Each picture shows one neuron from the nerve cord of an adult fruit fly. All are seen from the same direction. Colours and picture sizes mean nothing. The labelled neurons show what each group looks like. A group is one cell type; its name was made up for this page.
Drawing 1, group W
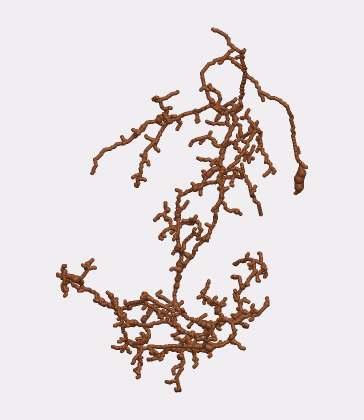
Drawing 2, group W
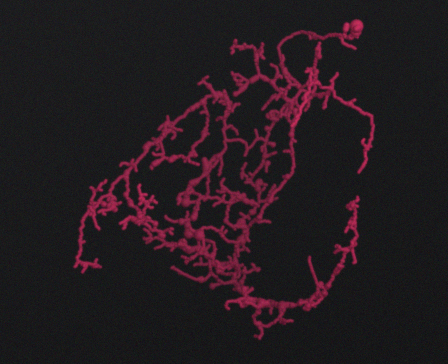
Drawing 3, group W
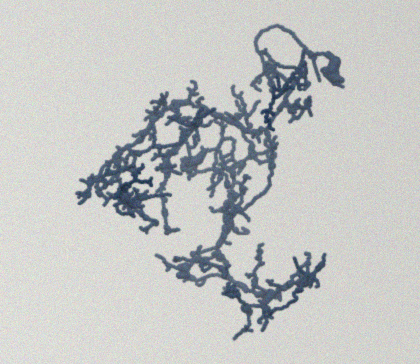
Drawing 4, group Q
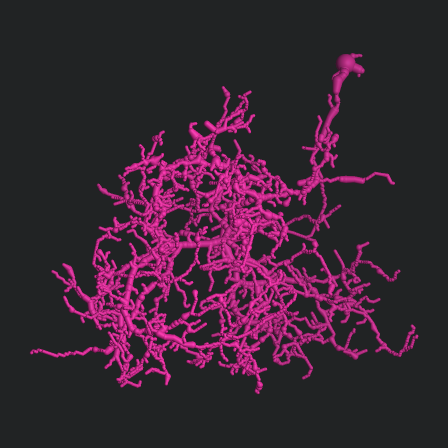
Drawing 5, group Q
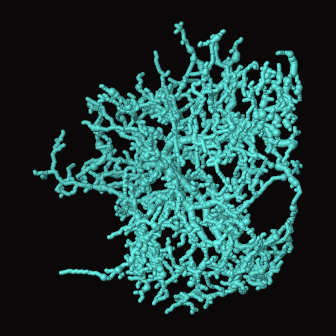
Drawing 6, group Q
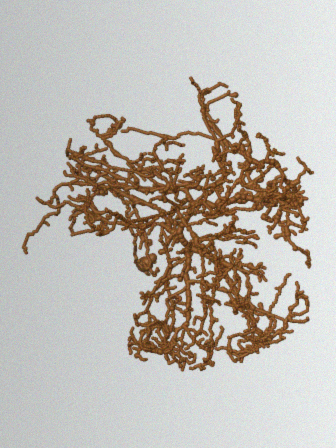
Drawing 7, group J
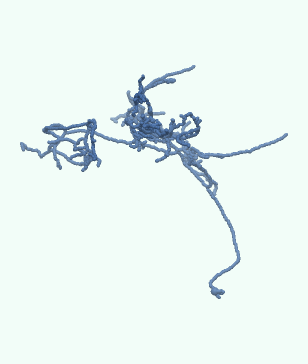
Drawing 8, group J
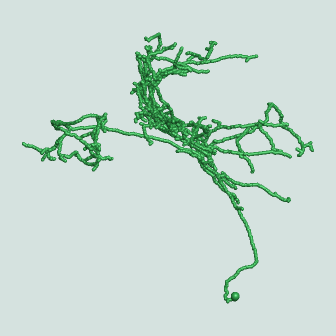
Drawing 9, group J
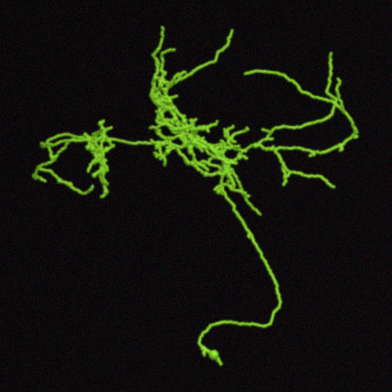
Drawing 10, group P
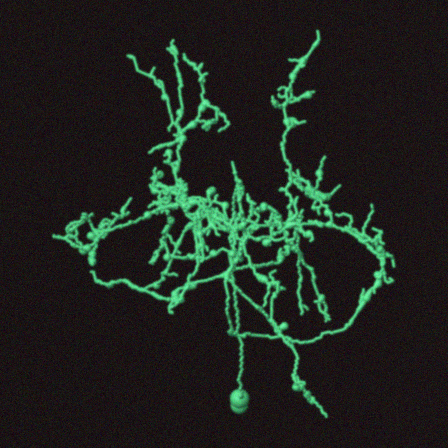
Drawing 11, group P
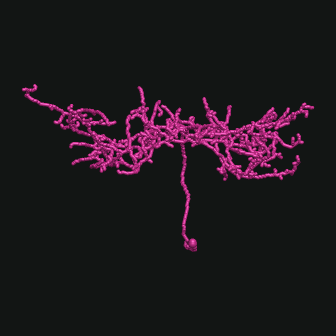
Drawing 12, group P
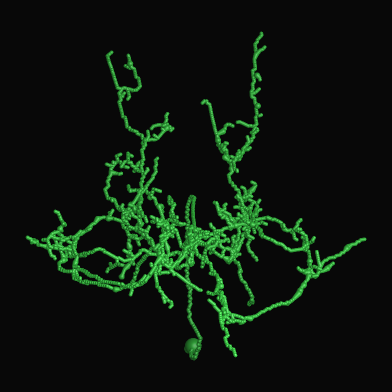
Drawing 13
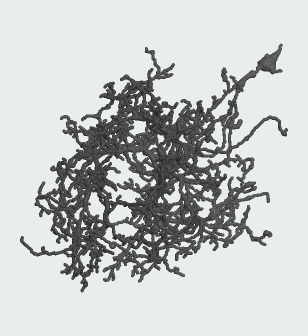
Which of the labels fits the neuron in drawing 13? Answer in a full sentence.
It belongs to group Q.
